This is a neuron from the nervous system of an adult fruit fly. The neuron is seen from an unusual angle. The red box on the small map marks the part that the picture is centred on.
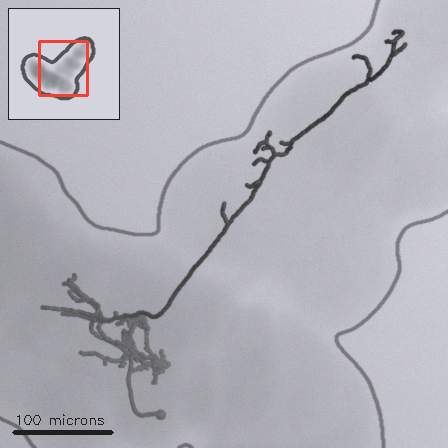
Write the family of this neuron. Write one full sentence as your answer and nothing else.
It is hemilineage LB7 that is the family of this neuron.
